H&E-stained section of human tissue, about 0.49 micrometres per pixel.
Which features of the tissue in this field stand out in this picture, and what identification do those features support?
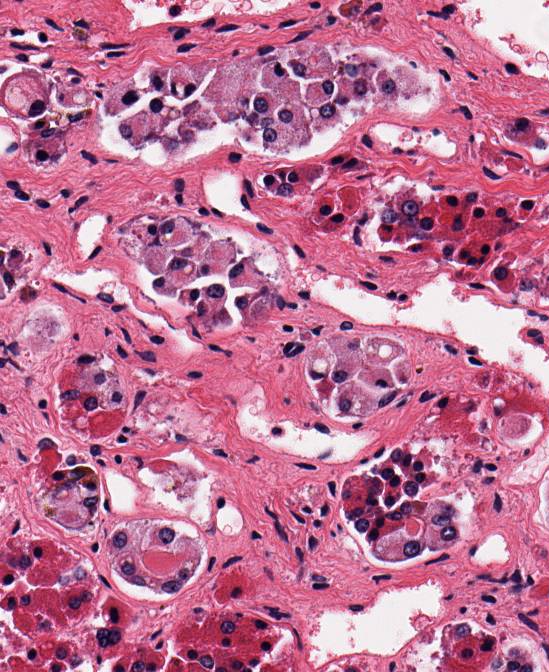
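What strikes me first are separate rounded nests of epithelioid cells scattered across the whole field, each ringed by fibrous stroma. The cells are large and polygonal, with abundant cytoplasm, deep red in some nests, like those at lower left, and pale purplish with small clear vacuoles in others. No glandular lumina form. The tissue is pituitary.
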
